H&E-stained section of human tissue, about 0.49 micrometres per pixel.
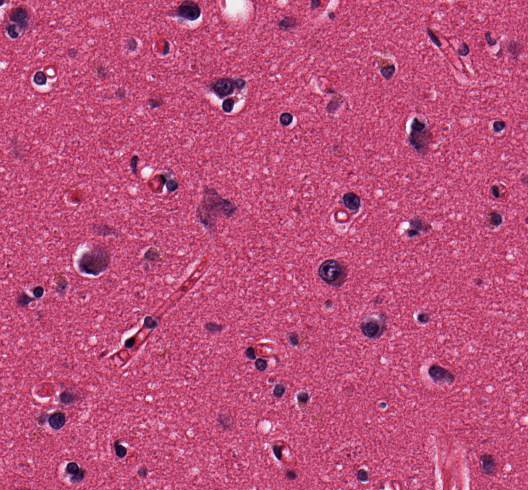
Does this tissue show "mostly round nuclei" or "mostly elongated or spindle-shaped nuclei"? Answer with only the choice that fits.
Mostly round nuclei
